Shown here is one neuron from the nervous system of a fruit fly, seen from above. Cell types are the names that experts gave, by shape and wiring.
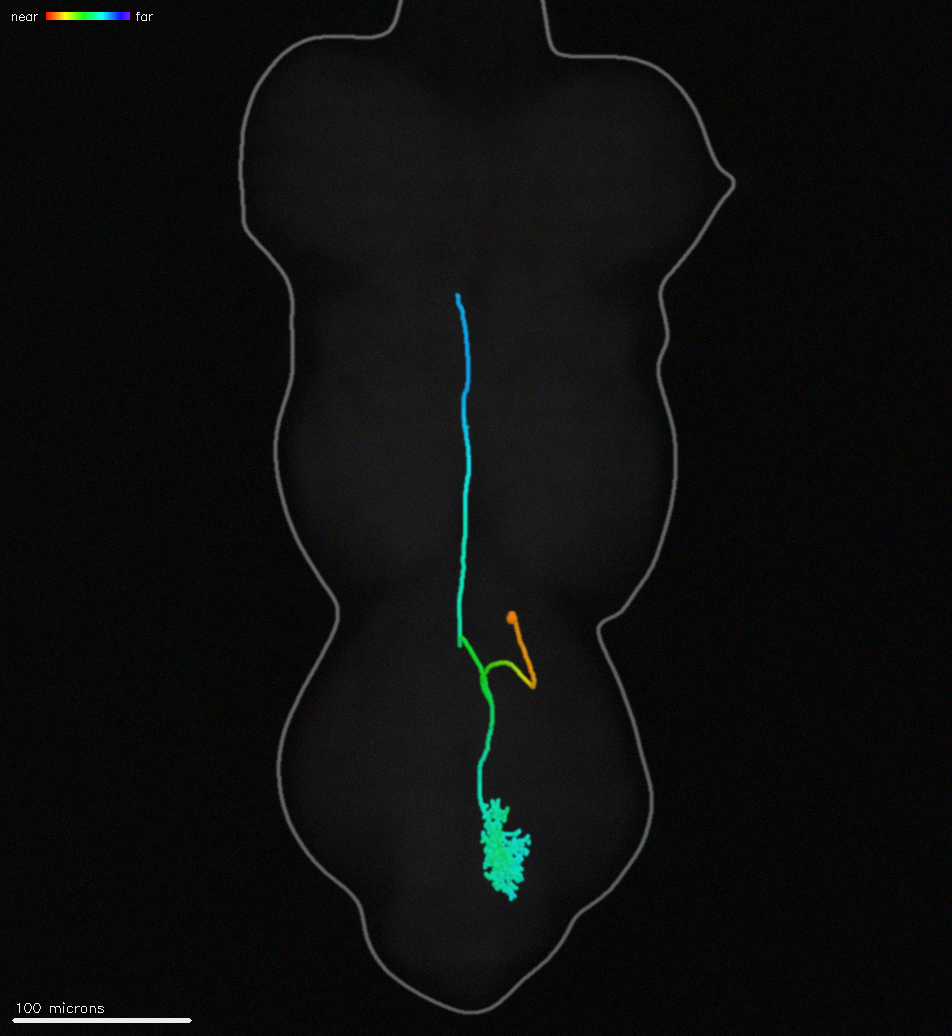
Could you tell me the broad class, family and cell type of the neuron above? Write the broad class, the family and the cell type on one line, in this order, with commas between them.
nerve-cord intrinsic neuron, hemilineage 23B, IN23B067_a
